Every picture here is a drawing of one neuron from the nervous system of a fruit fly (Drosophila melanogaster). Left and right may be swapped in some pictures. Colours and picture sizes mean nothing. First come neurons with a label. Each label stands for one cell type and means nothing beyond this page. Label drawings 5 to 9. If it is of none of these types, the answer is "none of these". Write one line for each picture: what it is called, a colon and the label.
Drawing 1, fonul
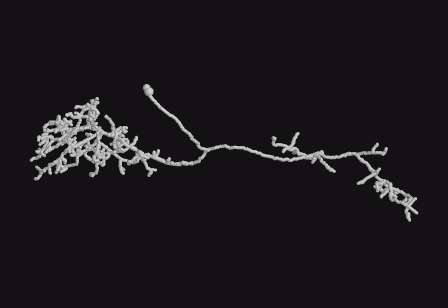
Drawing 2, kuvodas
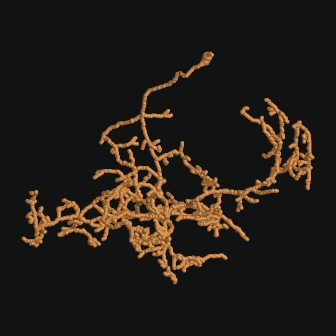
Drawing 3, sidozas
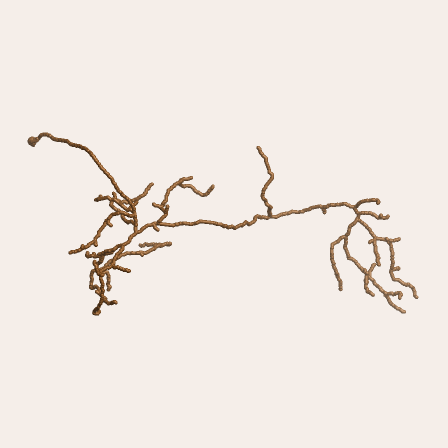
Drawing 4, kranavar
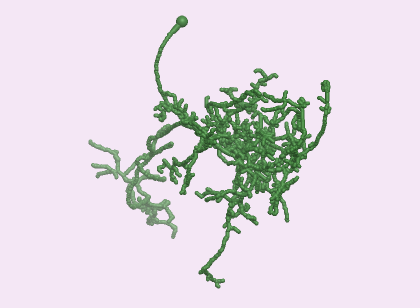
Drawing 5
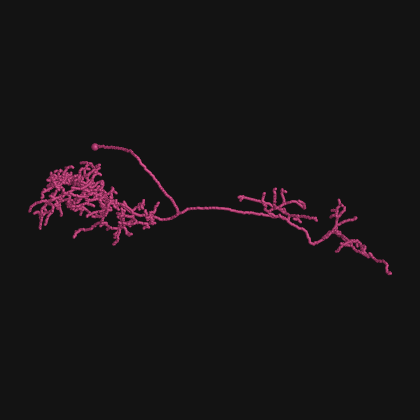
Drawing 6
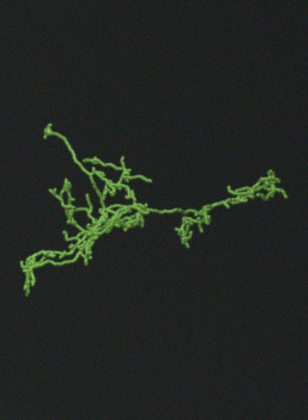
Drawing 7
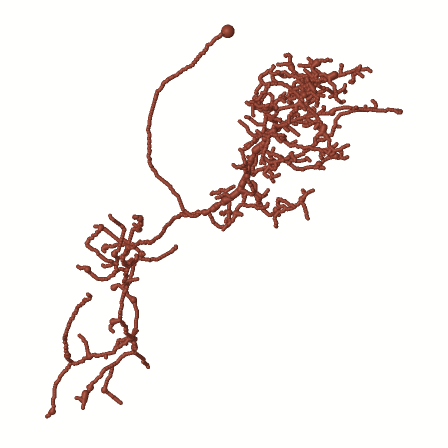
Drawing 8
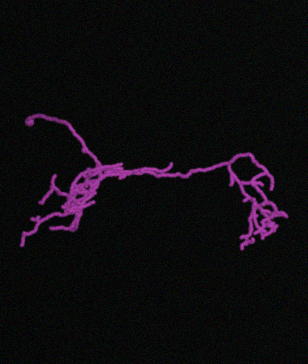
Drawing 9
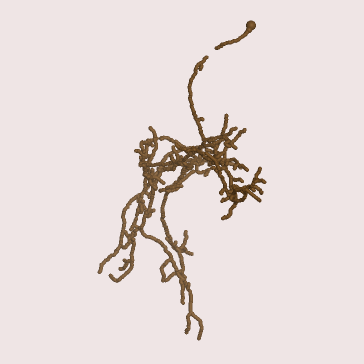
5: fonul
6: kuvodas
7: fonul
8: sidozas
9: none of these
